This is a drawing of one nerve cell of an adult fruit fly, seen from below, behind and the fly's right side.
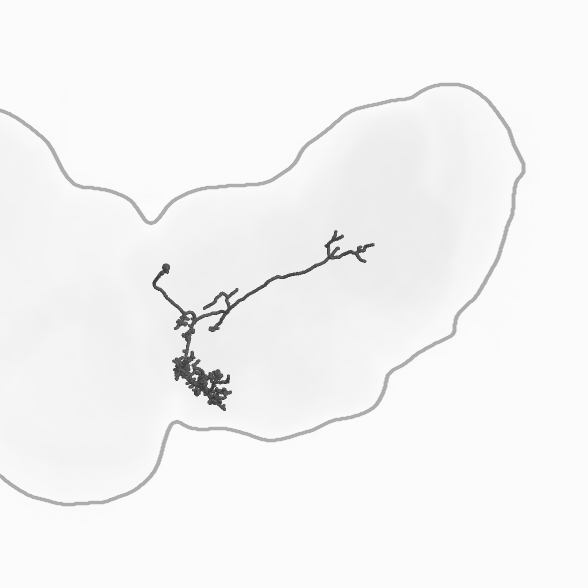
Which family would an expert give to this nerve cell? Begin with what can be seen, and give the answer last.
The cell body can be seen on the left of the picture. As drawn here it is about as wide as it is tall. Its broad class is central-brain intrinsic neuron. The family is hemilineage VLPl&p2_posterior.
